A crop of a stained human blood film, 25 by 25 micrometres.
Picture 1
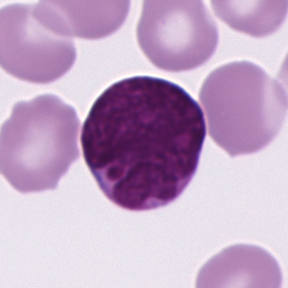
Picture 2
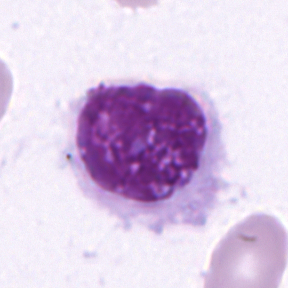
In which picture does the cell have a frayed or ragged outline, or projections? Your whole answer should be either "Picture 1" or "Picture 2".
Picture 2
